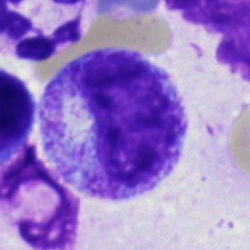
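Myelocyte, the cell in the middle of a stained human bone marrow smear. Nucleus off-centre toward the right, taking up more than half the cell. Chromatin dark purple with darker patchy areas. Paler, less granular zone in the cytoplasm next to the nucleus.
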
